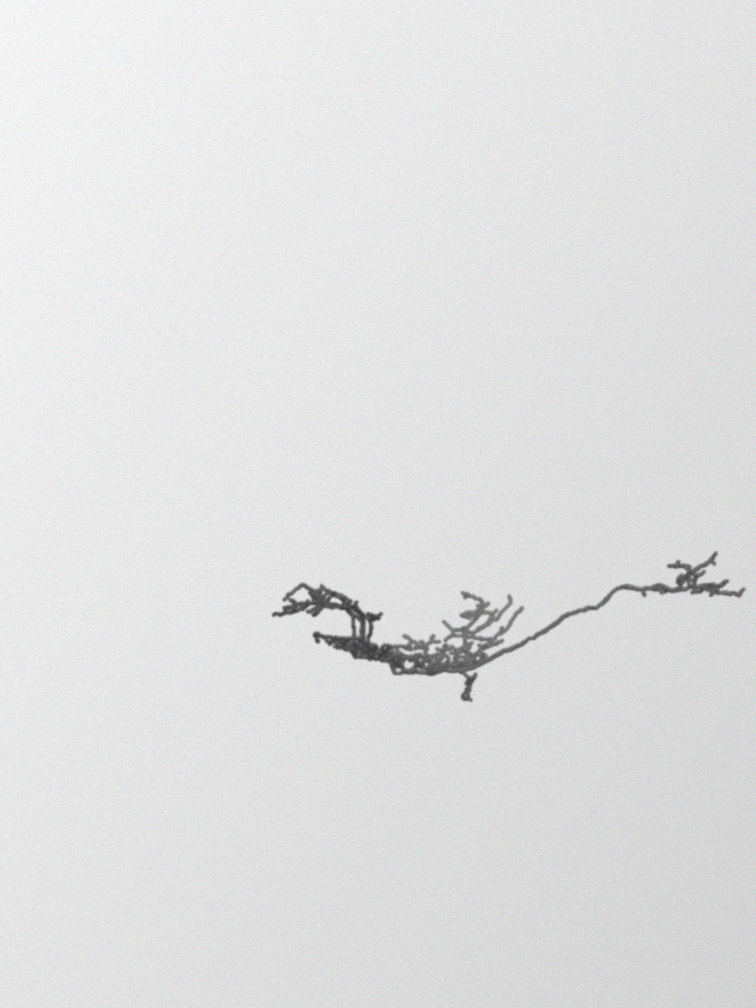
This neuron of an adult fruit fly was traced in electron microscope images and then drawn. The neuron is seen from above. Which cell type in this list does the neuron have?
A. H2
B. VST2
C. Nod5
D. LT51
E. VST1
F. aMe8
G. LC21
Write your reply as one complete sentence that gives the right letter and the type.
By cell type, the neuron is classed as VST2, which is option B.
